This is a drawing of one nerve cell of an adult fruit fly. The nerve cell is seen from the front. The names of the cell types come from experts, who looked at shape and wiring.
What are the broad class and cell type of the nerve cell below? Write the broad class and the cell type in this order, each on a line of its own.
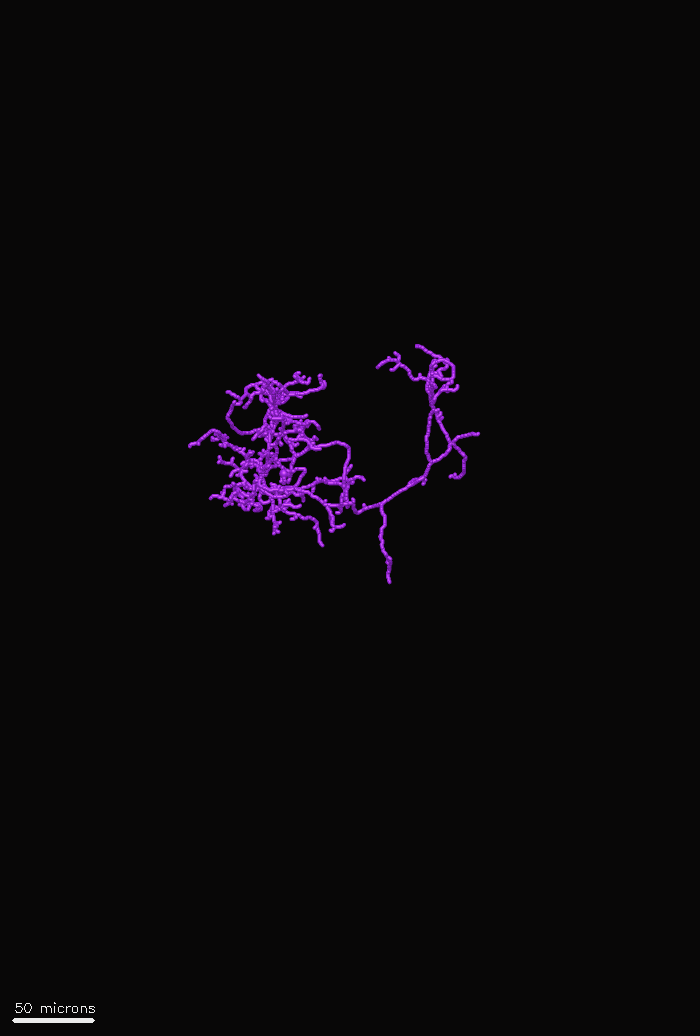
central-brain intrinsic neuron
PS146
